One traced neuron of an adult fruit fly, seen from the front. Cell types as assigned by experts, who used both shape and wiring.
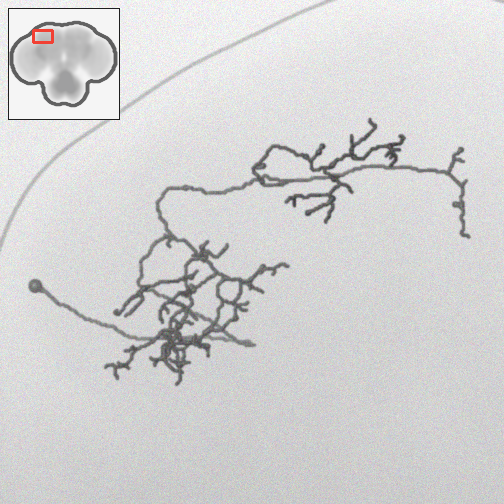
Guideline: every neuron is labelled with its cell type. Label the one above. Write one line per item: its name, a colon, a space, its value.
cell type: CB2290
